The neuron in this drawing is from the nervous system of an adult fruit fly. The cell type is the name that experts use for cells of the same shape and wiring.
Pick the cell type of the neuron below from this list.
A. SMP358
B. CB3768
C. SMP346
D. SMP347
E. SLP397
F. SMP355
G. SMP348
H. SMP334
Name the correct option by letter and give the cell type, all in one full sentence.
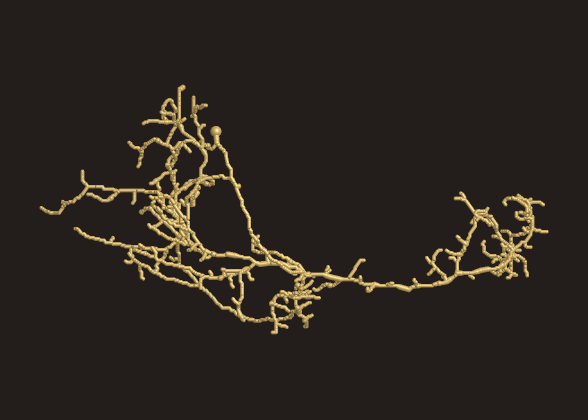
Identified by cell type, the neuron is SMP348 from option G.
